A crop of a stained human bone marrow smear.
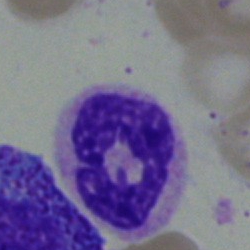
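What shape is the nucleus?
A ring, I'd say, with a pale hole in its centre.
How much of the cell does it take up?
Most of it, leaving only a narrow rim of pale pinkish-lilac cytoplasm.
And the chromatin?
Dark purple and coarsely clumped.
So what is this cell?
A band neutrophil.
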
